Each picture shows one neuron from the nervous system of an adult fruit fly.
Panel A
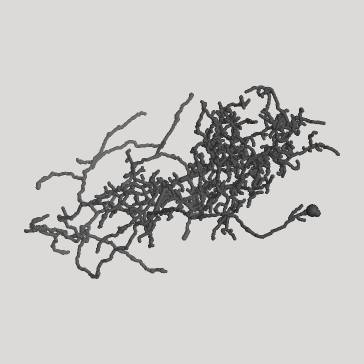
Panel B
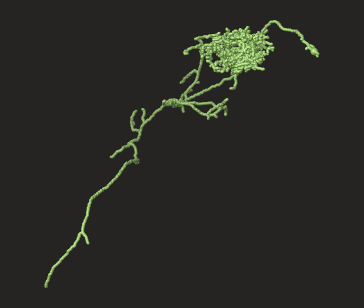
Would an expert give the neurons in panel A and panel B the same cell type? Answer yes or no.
yes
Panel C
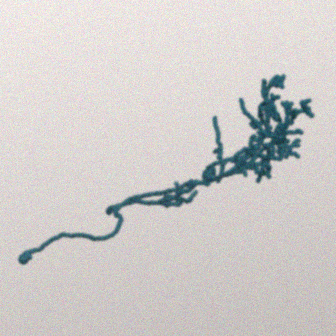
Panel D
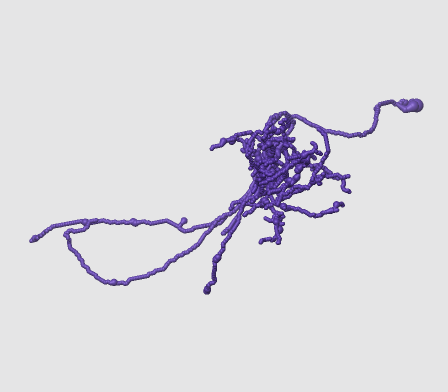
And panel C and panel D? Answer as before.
yes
